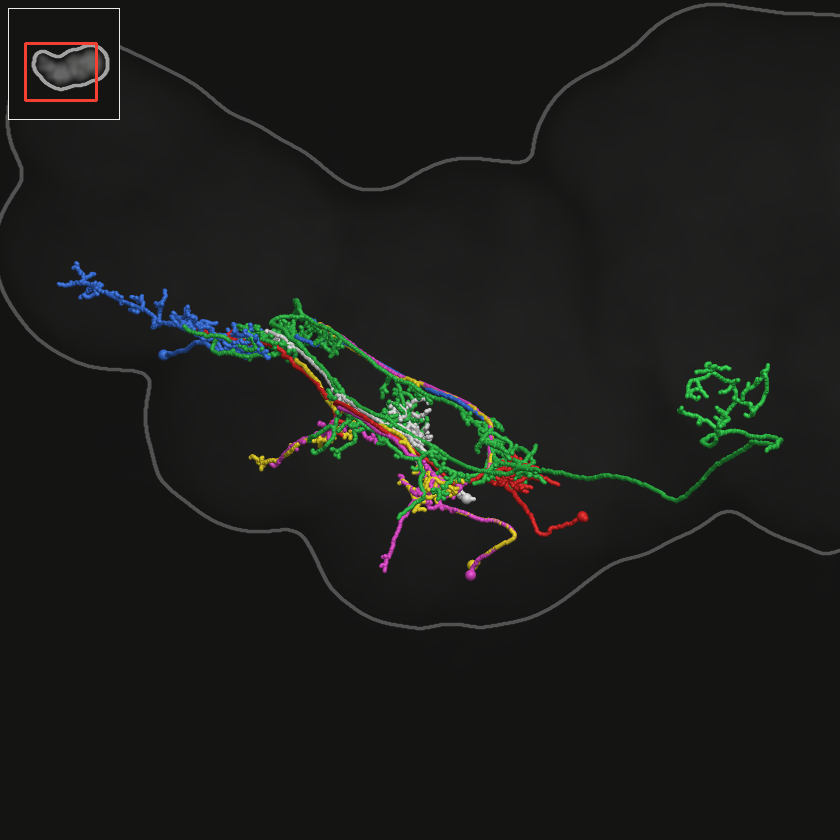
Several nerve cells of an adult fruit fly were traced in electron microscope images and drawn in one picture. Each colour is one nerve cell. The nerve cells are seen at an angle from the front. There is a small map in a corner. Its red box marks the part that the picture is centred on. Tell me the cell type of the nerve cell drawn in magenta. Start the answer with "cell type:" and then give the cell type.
cell type: IN10B059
